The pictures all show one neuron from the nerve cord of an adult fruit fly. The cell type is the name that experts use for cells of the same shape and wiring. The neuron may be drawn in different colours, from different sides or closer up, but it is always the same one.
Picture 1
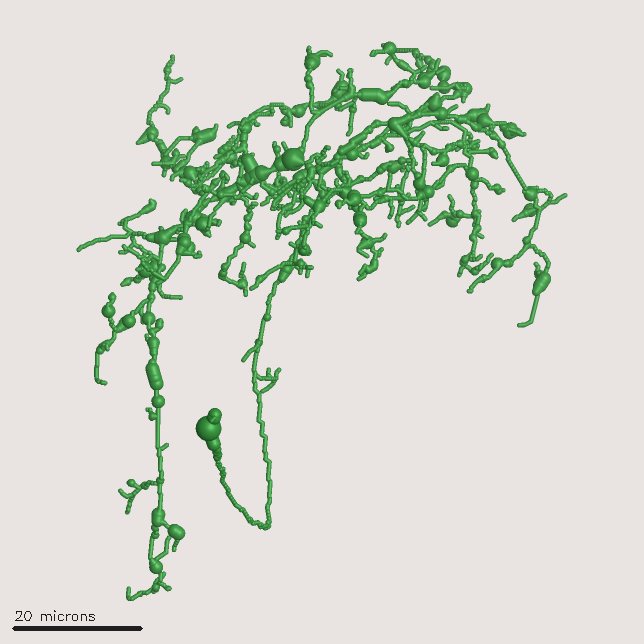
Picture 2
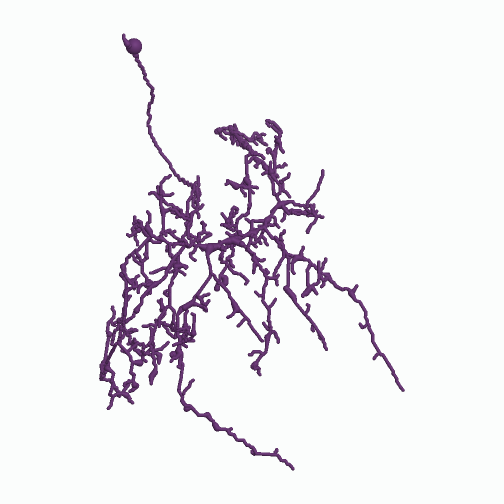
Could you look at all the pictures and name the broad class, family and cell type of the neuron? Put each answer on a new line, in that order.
nerve-cord intrinsic neuron
hemilineage 08A
IN08A032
